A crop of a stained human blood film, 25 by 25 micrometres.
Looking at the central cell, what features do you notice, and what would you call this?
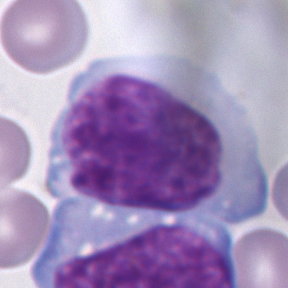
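Outline irregular, not smoothly round. Cytoplasm pale blue; rim wider on the right of the nucleus than on the left. No granules seen in the cytoplasm. Cell: myeloblast.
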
